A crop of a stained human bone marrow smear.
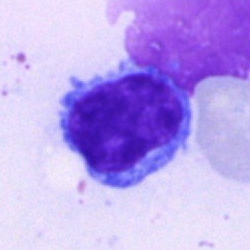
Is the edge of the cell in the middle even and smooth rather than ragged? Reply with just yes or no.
No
